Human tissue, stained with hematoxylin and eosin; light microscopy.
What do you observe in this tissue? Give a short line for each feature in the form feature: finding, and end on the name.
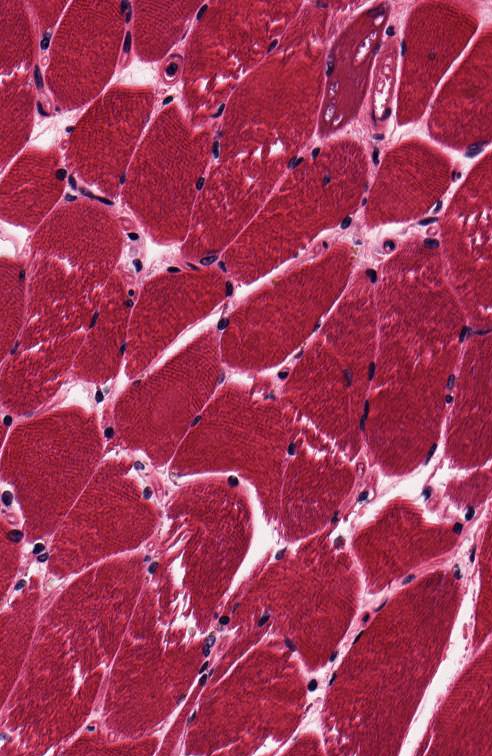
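Nuclei: dark, flattened, at the fibre edges just under the surface
Cytoplasm: deep, even red
Between fibres: only thin strands of pale pink connective tissue
Fat cells: none in the field
Name: skeletal muscle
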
